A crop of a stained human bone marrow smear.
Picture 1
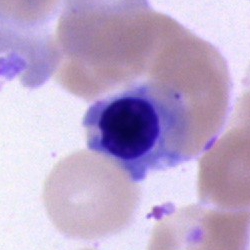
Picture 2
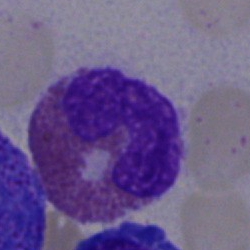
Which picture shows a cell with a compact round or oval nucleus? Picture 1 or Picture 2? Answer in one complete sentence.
In Picture 1, the cell's nucleus takes the form of one compact round or oval mass.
